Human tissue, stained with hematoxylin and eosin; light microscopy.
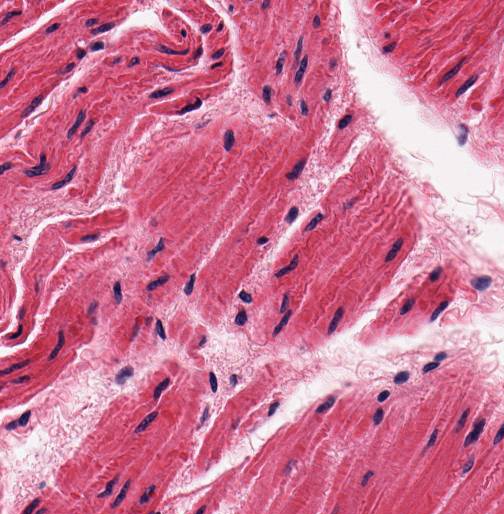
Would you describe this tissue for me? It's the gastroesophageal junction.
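Almost the entire field is occupied by bundles of muscle fibres separated by narrow clefts. Their cytoplasm is deeply eosinophilic and pink. Fine longitudinal striations run along the length of the fibres. In the upper left, the fibres follow a wavy course.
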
